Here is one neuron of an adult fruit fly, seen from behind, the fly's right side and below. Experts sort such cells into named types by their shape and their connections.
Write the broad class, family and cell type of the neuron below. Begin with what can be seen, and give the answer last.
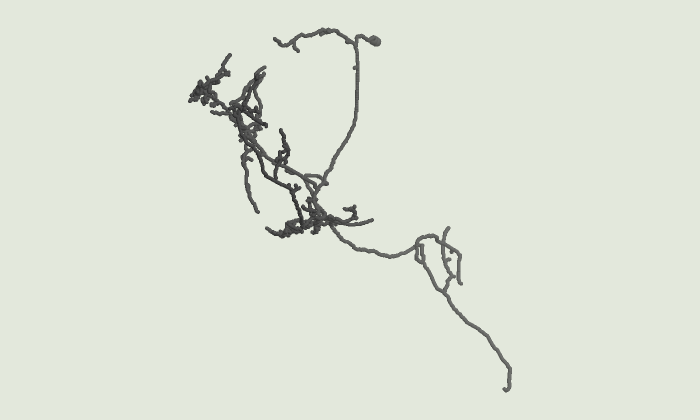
In this view it is about as wide as it is tall. Its broad class is nerve-cord intrinsic neuron. Its family is hemilineage 23B. The cell type is IN23B055.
